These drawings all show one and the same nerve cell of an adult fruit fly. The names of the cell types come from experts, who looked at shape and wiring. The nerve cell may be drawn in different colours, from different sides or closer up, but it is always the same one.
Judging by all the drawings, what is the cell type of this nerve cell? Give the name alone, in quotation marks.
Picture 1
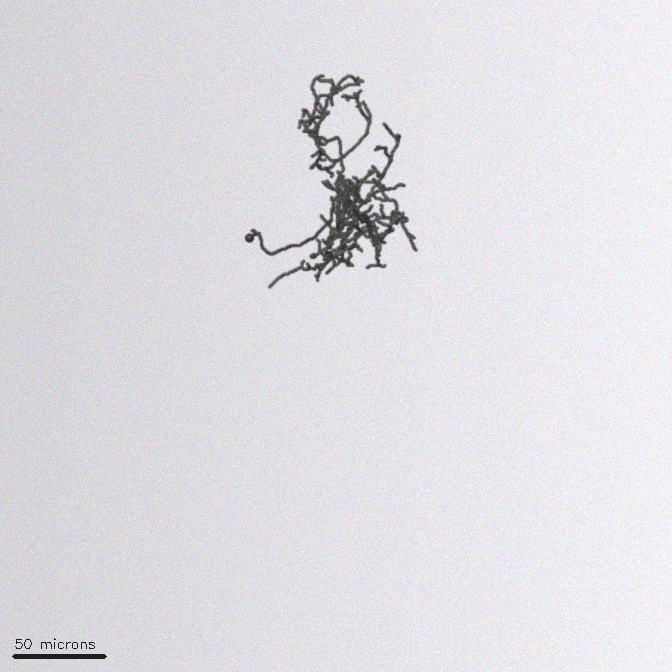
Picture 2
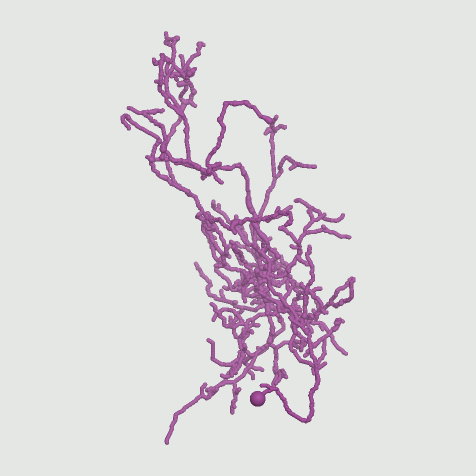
"AVLP596"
